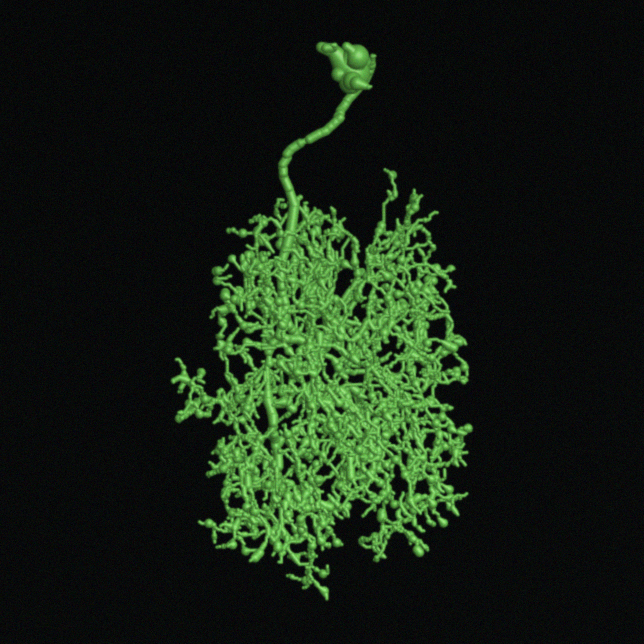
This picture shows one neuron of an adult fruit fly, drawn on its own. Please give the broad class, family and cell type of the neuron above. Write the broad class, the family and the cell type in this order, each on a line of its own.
central-brain intrinsic neuron
hemilineage ALl1_dorsal
lLN1_bc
